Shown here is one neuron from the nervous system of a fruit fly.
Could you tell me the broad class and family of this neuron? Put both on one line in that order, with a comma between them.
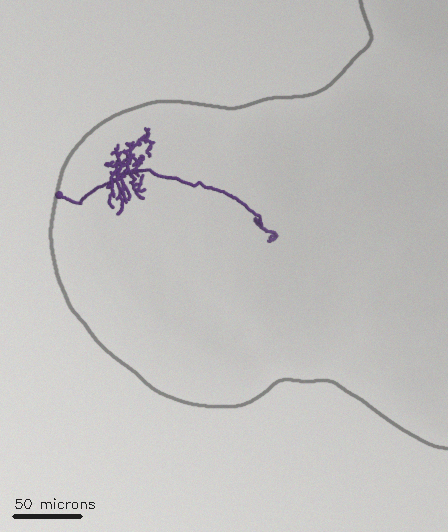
visual projection neuron, MeTu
